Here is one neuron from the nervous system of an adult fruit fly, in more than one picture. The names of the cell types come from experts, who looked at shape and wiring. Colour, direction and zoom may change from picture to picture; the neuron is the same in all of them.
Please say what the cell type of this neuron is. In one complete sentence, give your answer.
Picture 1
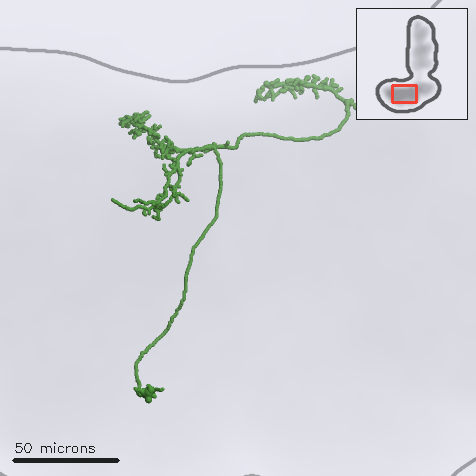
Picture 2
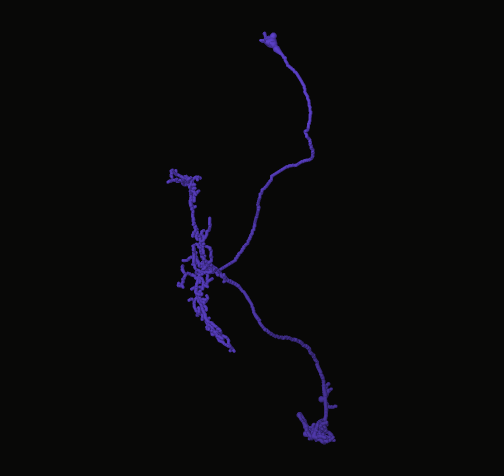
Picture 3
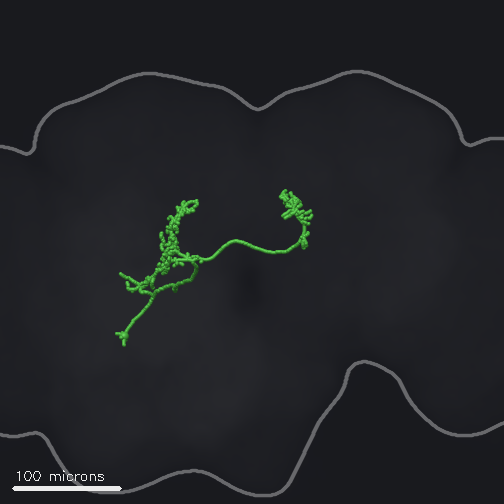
The cell type to which this neuron belongs is PS052.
